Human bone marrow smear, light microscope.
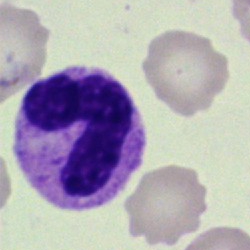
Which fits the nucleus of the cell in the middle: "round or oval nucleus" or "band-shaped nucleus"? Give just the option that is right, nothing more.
Band-shaped nucleus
